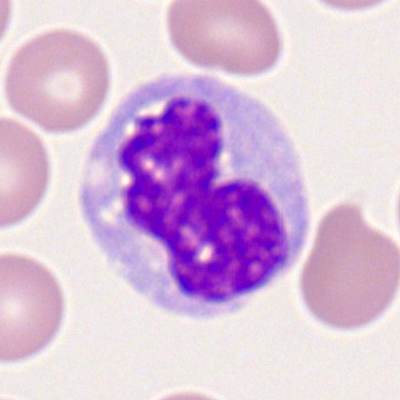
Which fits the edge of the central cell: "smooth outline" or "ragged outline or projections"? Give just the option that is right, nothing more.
Smooth outline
